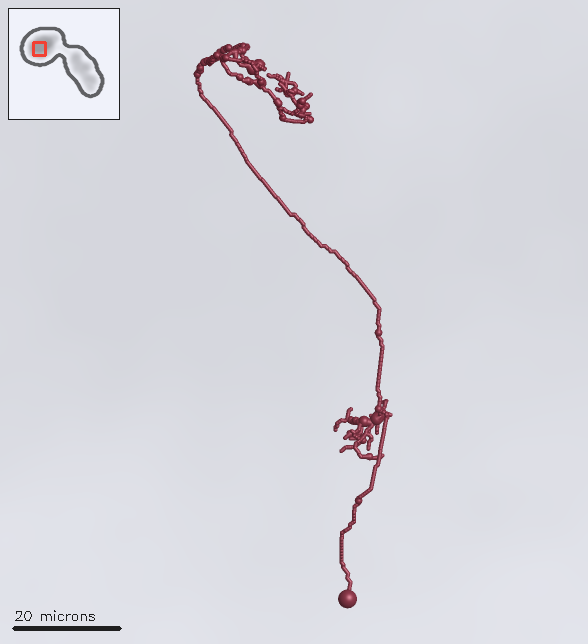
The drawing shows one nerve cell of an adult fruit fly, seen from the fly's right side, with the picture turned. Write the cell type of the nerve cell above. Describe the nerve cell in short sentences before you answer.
The cell body is at the bottom of the picture. From top to bottom in the picture it spans about 110 microns. This is a central-brain intrinsic neuron. The cell type is PFNp_a.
